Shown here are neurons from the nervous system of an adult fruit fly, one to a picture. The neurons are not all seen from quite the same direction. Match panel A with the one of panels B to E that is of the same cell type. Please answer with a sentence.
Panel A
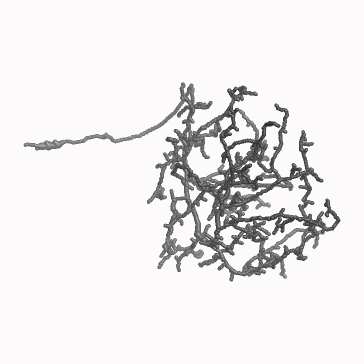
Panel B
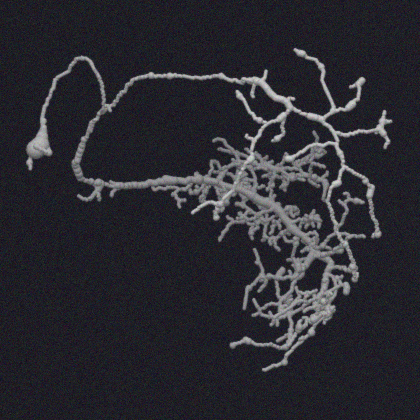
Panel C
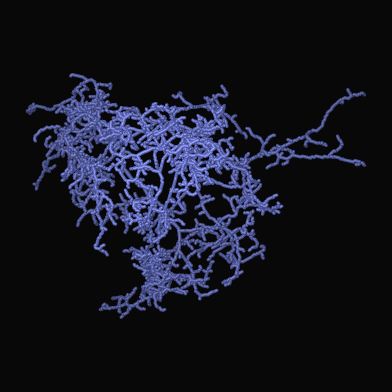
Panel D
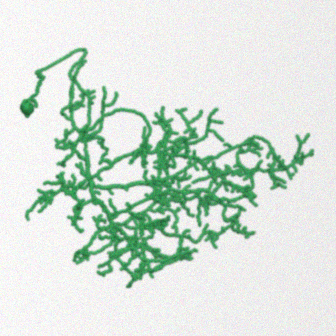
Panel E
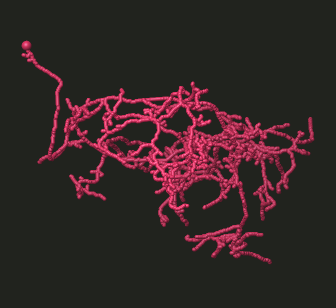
The neuron in panel D is of the same cell type.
